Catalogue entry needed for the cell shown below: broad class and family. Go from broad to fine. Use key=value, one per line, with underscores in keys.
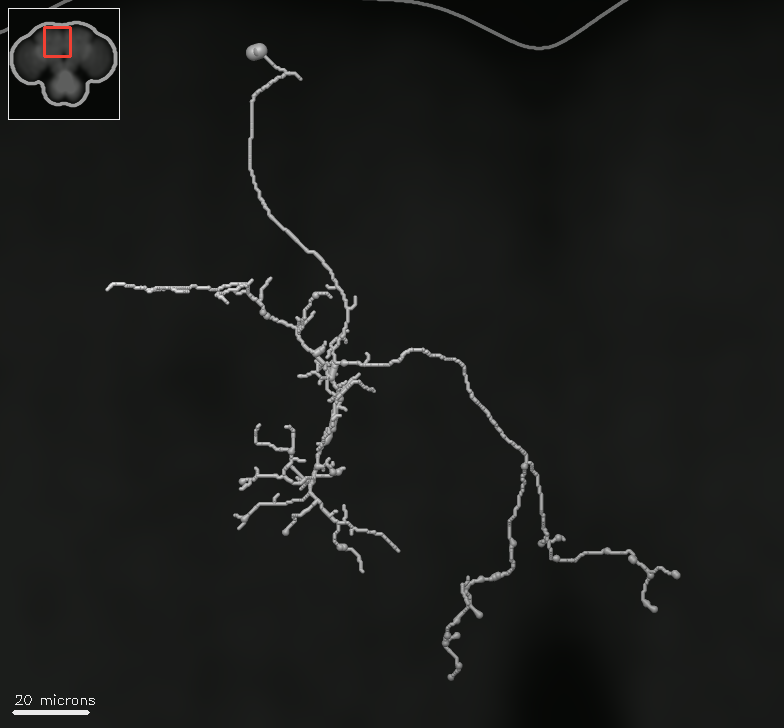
broad_class=central-brain intrinsic neuron
family=hemilineage CLp1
